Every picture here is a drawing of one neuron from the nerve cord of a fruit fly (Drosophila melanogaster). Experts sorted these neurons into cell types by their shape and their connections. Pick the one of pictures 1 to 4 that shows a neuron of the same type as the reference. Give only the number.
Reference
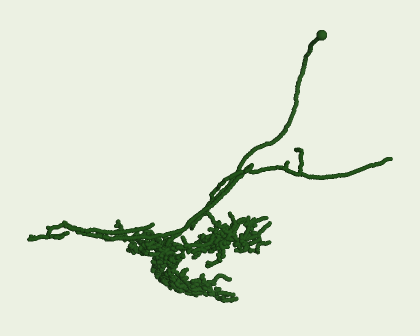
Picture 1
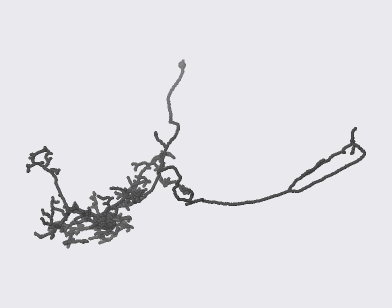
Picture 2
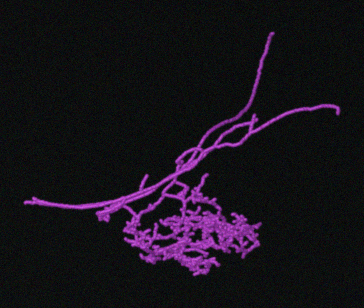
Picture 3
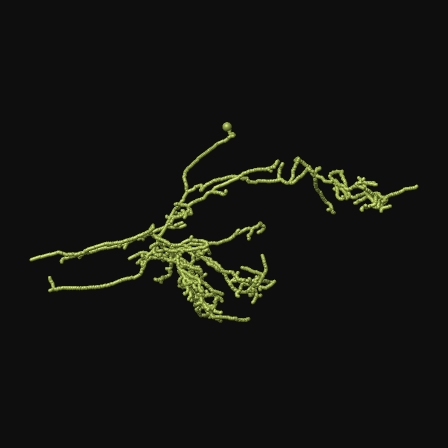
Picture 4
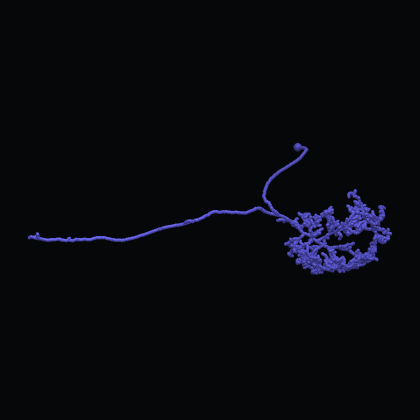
2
